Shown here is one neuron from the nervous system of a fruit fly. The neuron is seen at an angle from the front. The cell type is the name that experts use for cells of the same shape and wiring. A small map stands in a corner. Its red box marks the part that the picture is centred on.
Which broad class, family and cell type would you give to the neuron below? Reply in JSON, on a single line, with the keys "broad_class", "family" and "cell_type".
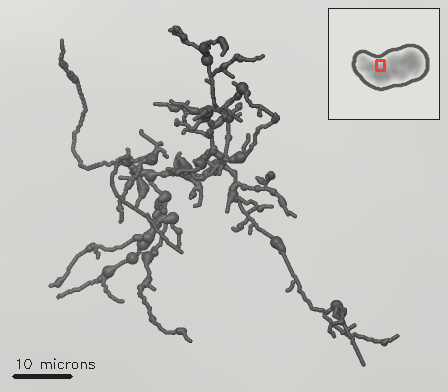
{"broad_class": "nerve-cord intrinsic neuron", "family": "hemilineage 11B", "cell_type": "IN11B021_a"}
